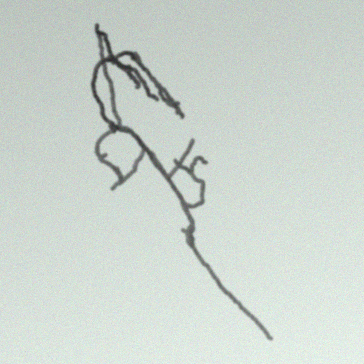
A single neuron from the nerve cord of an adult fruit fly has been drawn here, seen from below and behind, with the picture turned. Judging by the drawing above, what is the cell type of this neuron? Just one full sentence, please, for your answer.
This neuron has been assigned cell type DNge008.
